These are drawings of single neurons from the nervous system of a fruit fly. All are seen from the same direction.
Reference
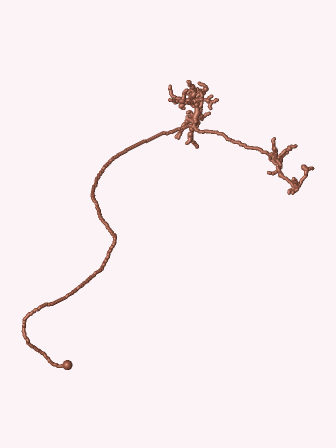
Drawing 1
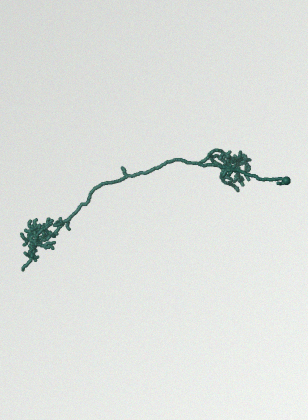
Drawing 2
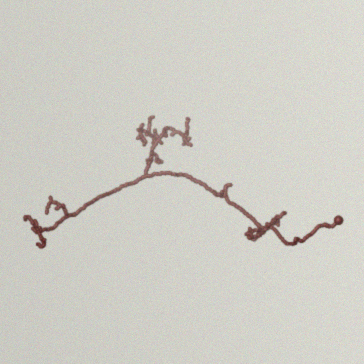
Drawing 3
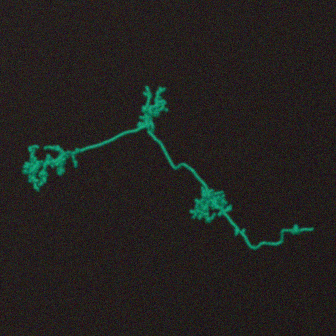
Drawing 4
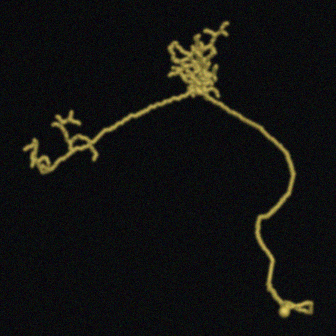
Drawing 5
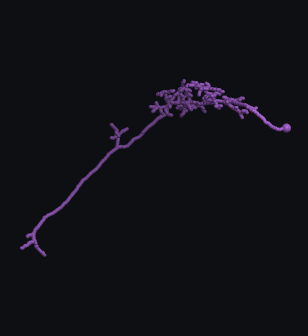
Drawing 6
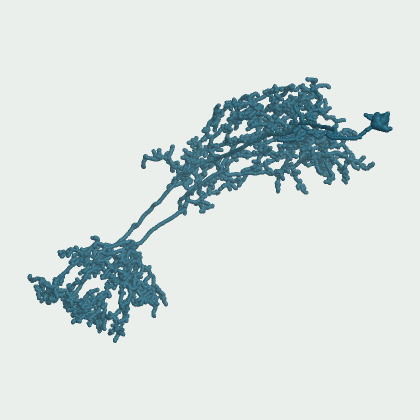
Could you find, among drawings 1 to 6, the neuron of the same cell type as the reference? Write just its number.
4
